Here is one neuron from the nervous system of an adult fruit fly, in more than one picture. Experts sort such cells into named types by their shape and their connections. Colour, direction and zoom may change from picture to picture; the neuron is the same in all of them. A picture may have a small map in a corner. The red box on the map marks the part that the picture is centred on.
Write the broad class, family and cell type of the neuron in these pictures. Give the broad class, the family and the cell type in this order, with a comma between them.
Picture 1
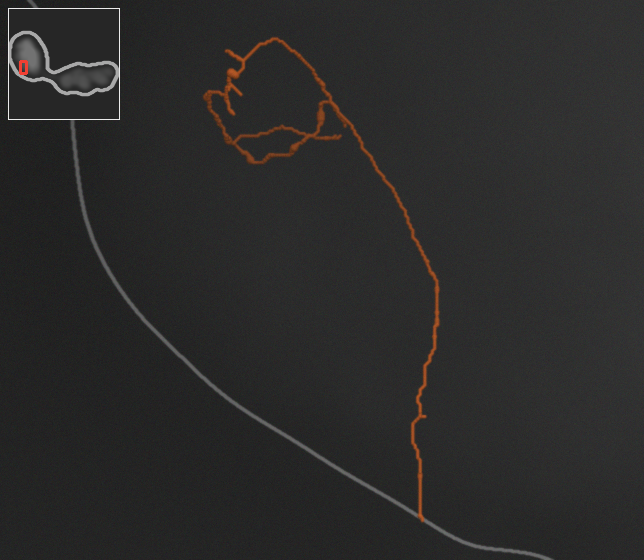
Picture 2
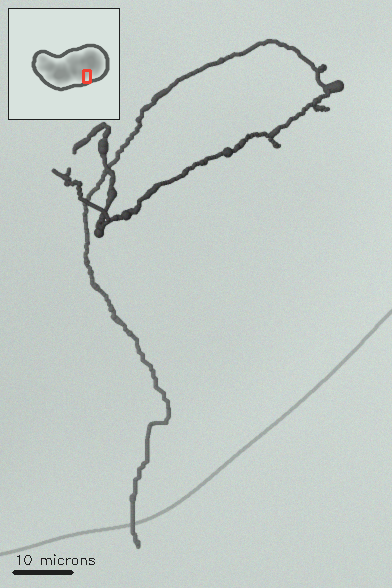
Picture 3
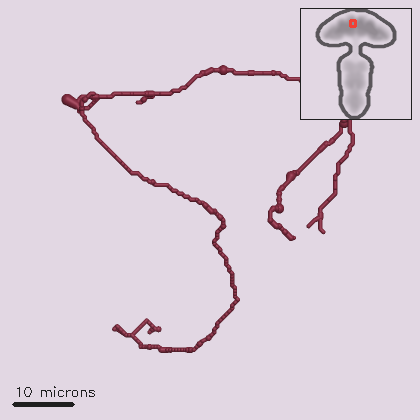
sensory neuron entering the brain, class gustatory, dorsal_tpGRN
